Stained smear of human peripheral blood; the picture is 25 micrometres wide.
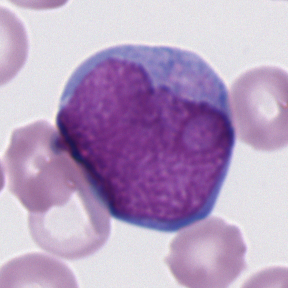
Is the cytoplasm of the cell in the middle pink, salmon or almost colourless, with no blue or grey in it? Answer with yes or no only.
No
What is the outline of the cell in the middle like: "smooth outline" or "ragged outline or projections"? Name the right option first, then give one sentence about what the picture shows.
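Smooth outline. The cell's outline is roughly round with a smooth edge.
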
